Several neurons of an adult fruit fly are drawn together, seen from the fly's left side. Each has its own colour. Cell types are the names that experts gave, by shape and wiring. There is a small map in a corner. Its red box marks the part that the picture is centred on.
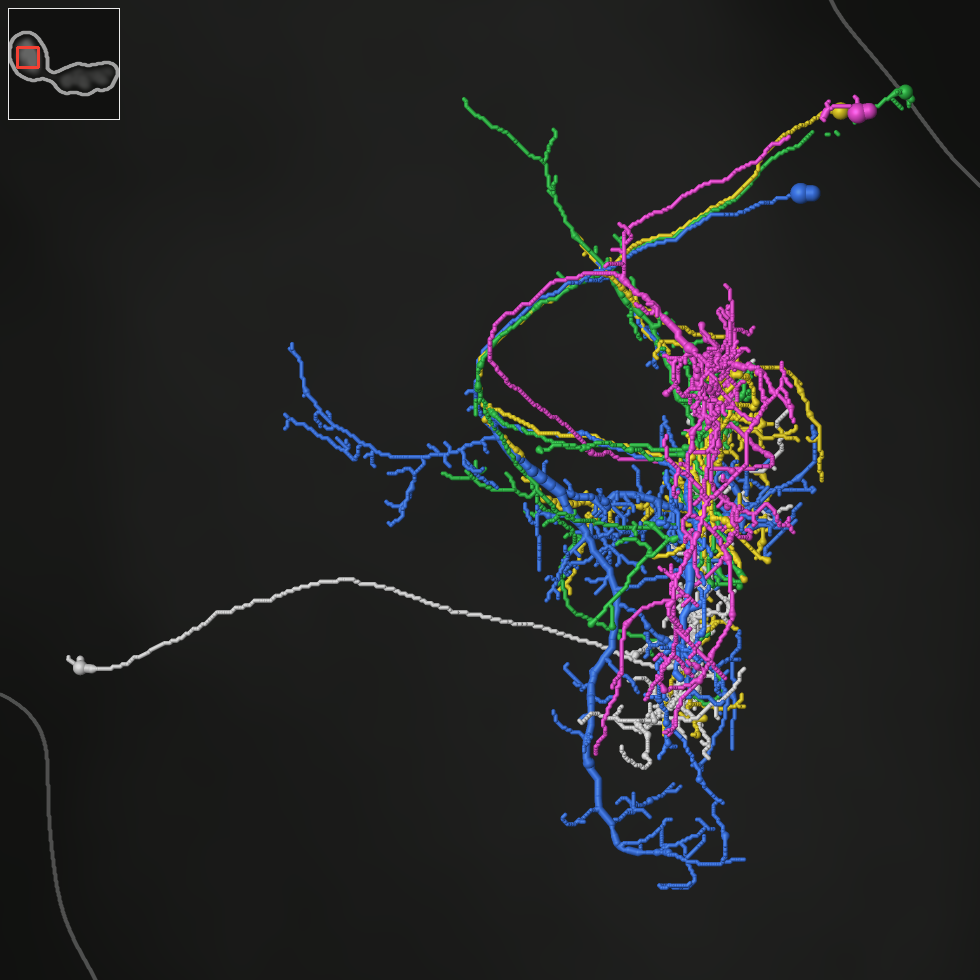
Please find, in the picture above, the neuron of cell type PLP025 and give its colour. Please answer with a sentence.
The colour is white.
